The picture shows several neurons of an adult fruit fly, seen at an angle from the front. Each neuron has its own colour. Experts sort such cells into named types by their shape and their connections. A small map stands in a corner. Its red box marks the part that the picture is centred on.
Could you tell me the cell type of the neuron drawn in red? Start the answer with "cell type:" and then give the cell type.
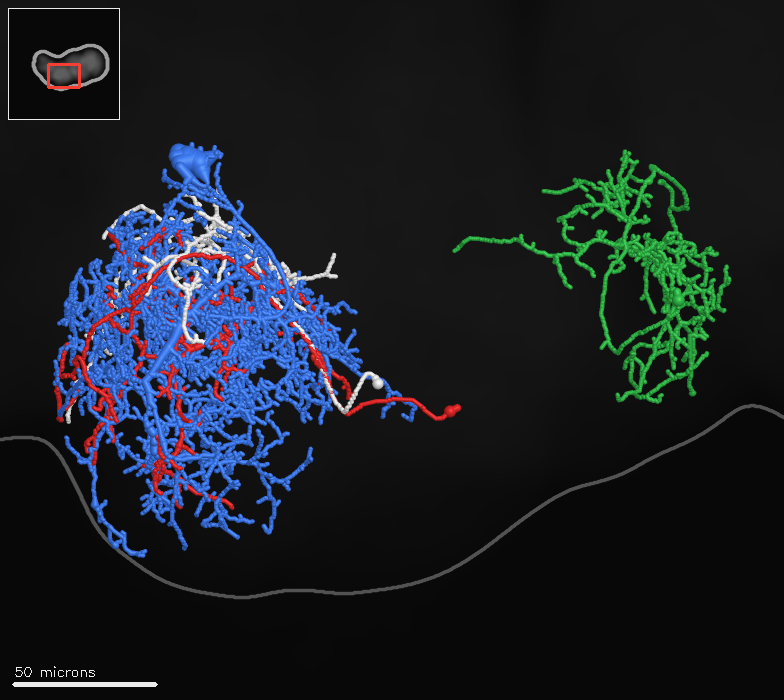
cell type: IN16B094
